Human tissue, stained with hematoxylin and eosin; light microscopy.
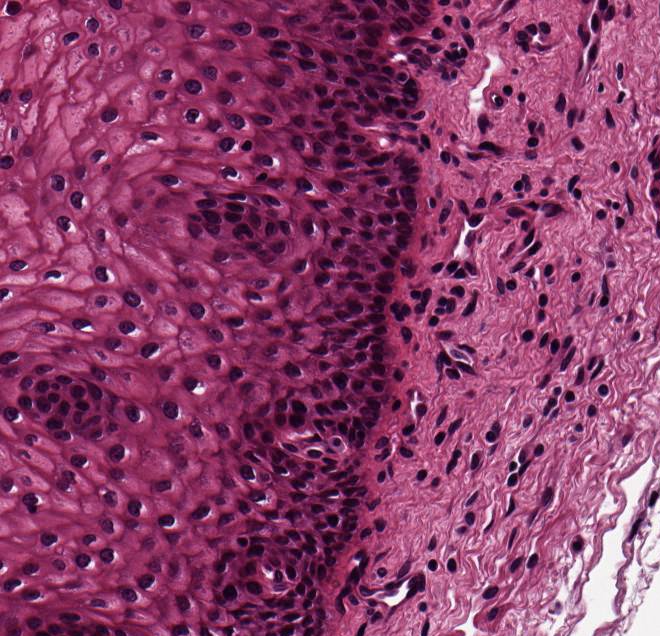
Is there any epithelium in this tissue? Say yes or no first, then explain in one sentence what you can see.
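Yes. Stratified squamous epithelium fills the left part of the field and connective tissue fills the right part.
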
